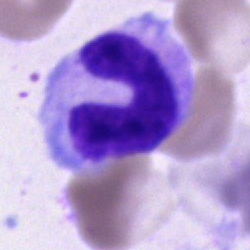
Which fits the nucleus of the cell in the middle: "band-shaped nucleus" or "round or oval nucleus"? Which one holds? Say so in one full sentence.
This cell has a nucleus bent into a band, not split into lobes.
